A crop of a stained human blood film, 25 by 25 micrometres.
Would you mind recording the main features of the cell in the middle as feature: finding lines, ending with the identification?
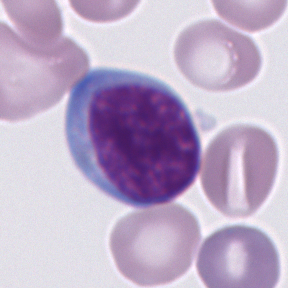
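Nucleus: oval, about 11 by 9 micrometres, off-centre toward the right
Proportion: nucleus fills about 70% of the cell's area
Chromatin: dark purple, clumped, small paler patches between the clumps
Cytoplasm: a crescent, widest on the left side
Colour: cytoplasm pale to medium blue
Cell type: typical lymphocyte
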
